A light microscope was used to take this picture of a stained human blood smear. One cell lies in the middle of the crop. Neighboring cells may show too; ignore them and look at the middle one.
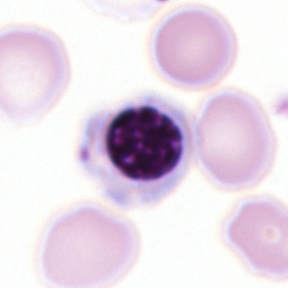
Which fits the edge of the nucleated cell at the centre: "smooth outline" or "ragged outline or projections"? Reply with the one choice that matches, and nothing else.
Ragged outline or projections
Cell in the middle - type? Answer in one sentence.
The cell nearest the centre of this crop is a normoblast.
